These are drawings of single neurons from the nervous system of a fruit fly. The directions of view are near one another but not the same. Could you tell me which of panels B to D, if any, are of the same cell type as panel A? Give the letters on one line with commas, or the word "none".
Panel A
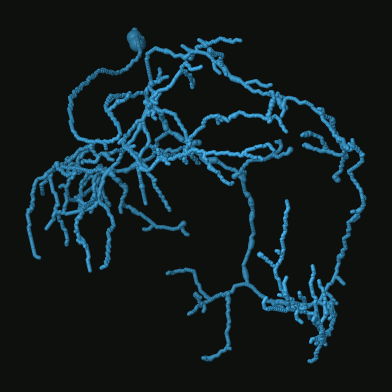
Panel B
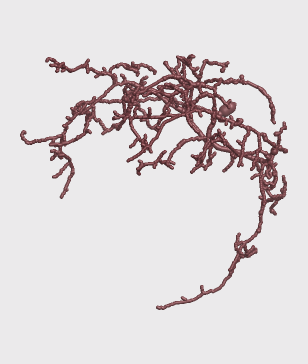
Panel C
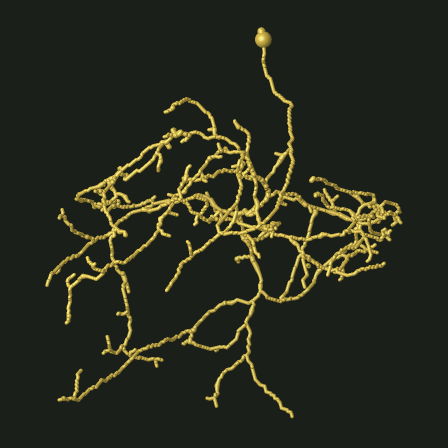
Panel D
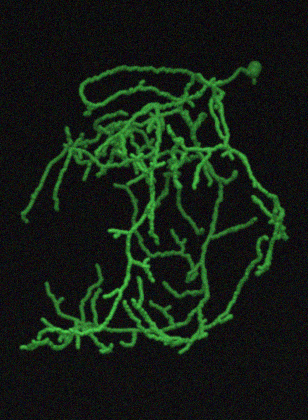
C, D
